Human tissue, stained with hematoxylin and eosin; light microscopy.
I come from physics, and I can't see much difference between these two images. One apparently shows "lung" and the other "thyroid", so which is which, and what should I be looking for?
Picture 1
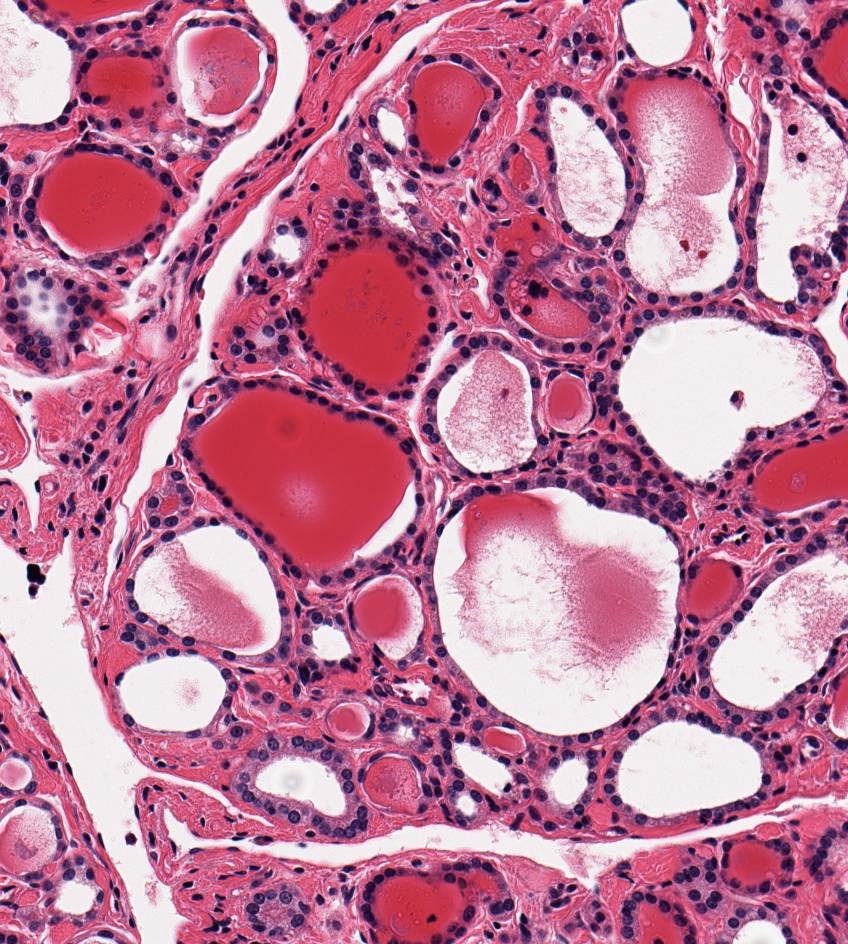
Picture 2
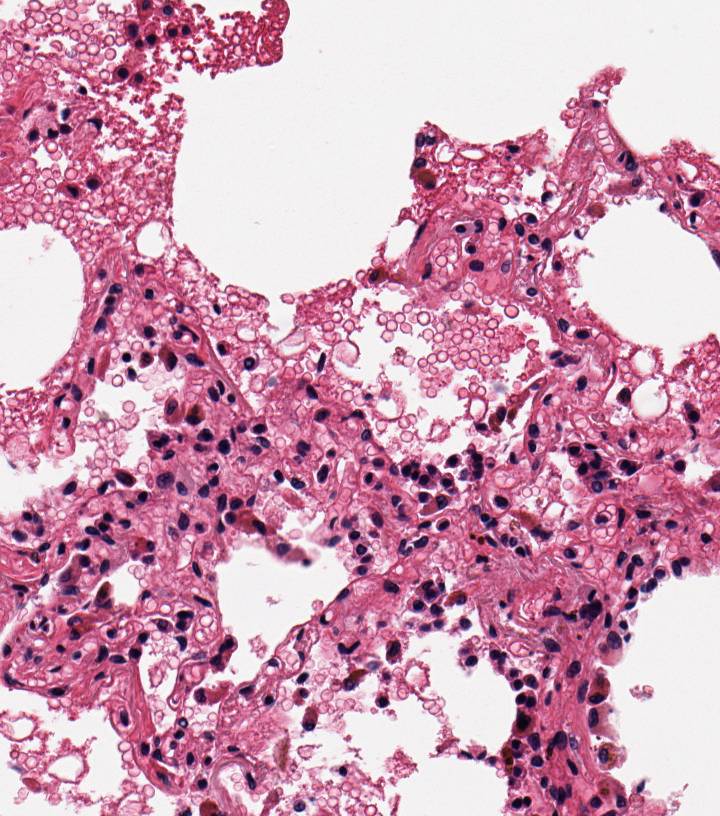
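Let me start with the first picture: it is thyroid, and the second is lung. In the thyroid I see closed, round to oval follicles, closely packed and widely varying in size, many of them filled with homogeneous deep red eosinophilic colloid.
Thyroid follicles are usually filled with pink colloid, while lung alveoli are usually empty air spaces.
Each follicle has a single layer of low cuboidal to flattened epithelial cells, their small, round, dark nuclei evenly spaced in one row.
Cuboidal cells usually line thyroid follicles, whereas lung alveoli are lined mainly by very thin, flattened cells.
Turning to the lung, the walls hold many dark, round to oval nuclei, most crowded across the lower half of the field. Among the walls I notice scattered rounded cells with golden-brown granular cytoplasm, several of them at the lower right. Nowhere do I find glands or tubules lined by epithelium, and the tissue edge at the top is ragged and loosely fragmented.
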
